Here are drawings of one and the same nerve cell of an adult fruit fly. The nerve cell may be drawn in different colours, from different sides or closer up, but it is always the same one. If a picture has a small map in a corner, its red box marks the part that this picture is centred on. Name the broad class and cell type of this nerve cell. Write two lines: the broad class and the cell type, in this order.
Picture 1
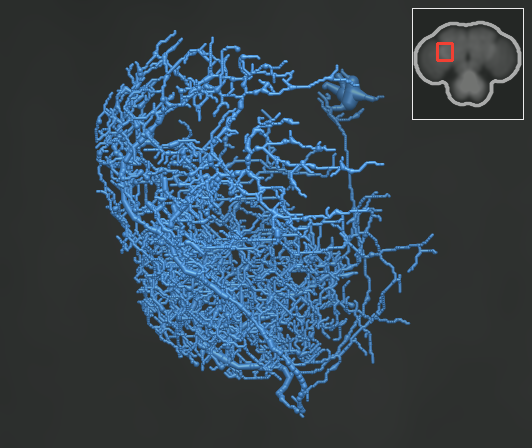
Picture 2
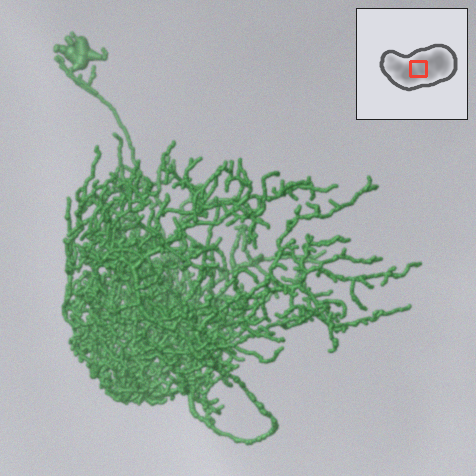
central-brain intrinsic neuron
AVLP537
